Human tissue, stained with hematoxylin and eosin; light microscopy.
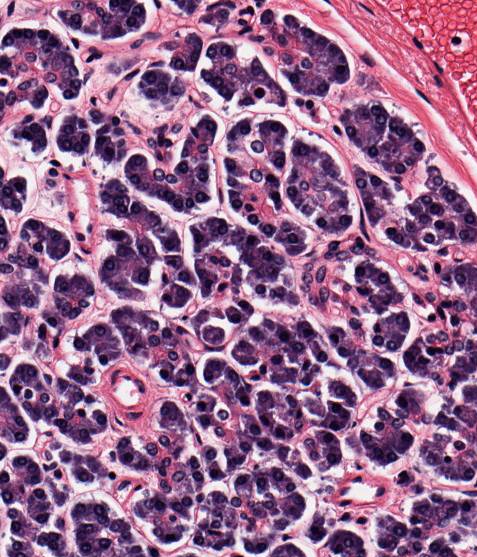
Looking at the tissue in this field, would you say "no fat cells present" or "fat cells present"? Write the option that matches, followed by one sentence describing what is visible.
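No fat cells present. No fat cells are present in the field.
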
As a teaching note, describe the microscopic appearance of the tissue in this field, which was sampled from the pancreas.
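Closely packed nests, rounded and elongated, occupy the field and are divided by thin septa. Cells within the nests have dark purple, granular cytoplasm and mostly round, dark nuclei. Left of centre in the lower half, a septum contains a small vessel with a pink wall and an empty lumen.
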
